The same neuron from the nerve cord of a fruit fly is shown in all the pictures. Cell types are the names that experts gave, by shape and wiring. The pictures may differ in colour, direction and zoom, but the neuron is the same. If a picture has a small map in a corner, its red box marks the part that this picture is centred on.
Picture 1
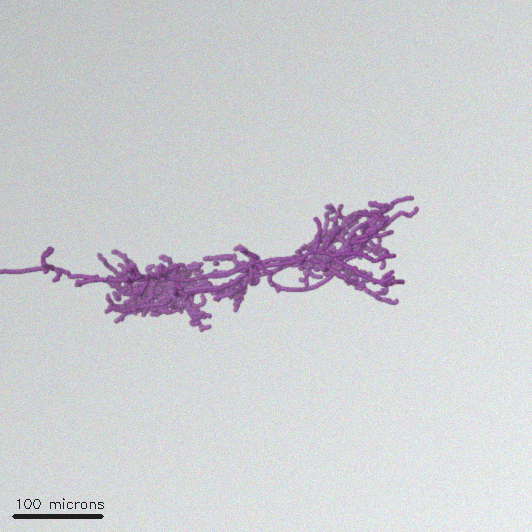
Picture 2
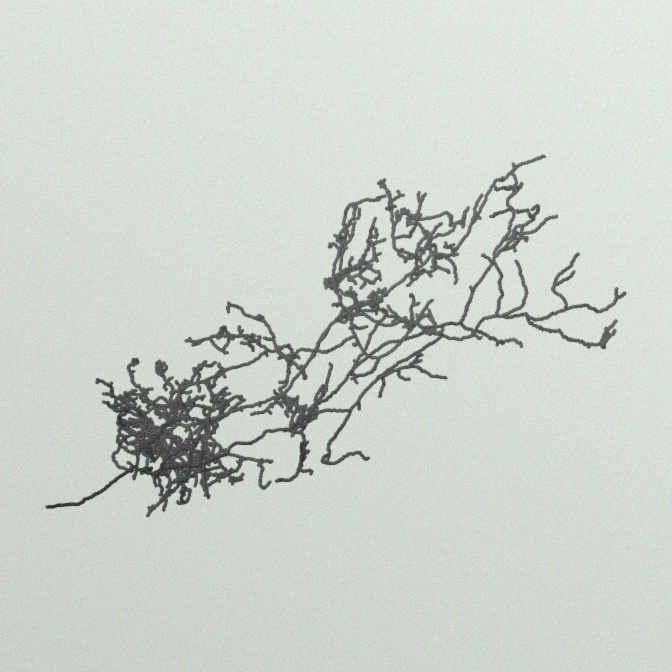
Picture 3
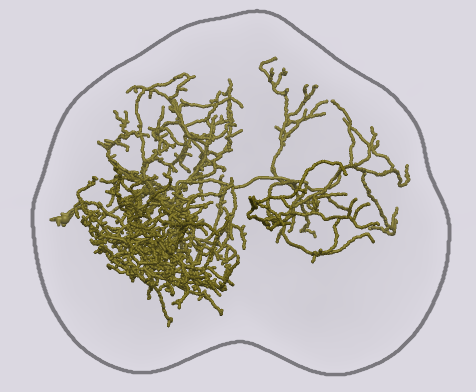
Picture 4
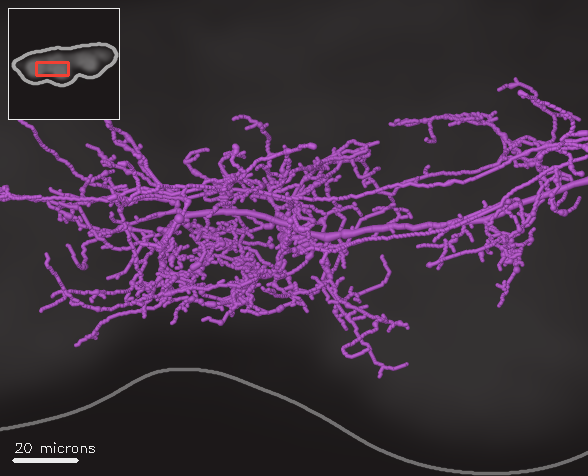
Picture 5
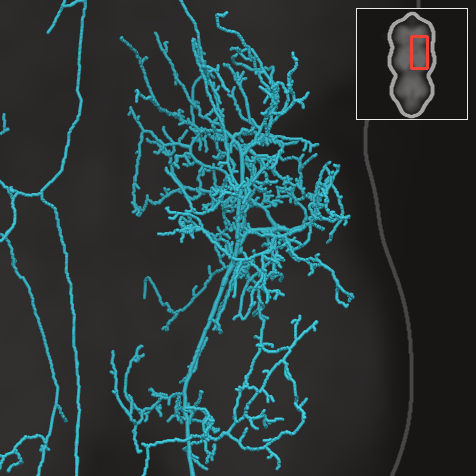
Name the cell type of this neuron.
AN08B005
